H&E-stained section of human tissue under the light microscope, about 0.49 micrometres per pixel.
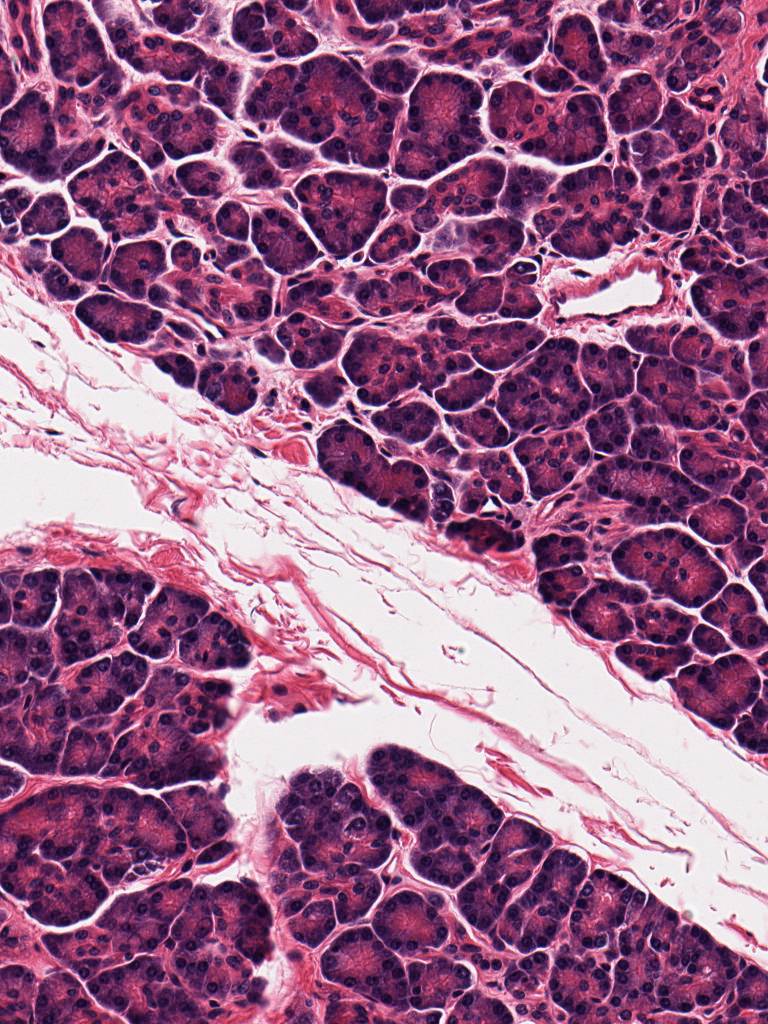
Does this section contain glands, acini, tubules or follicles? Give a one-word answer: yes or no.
Yes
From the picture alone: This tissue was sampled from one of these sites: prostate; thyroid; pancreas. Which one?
pancreas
